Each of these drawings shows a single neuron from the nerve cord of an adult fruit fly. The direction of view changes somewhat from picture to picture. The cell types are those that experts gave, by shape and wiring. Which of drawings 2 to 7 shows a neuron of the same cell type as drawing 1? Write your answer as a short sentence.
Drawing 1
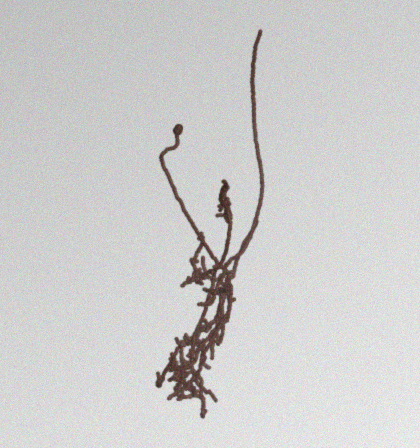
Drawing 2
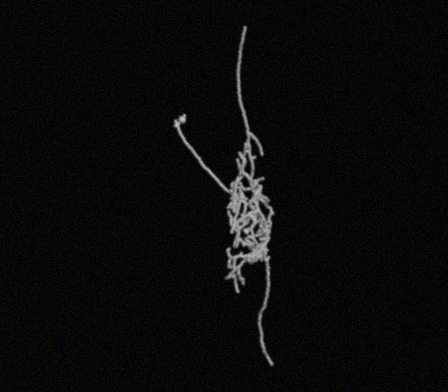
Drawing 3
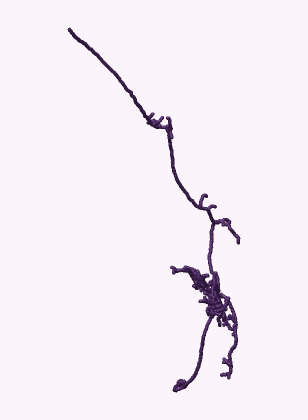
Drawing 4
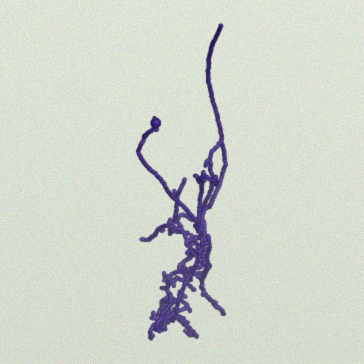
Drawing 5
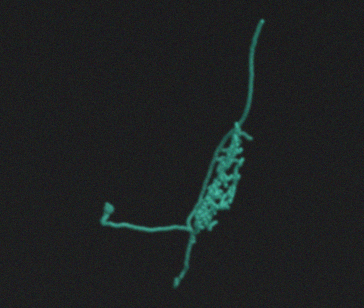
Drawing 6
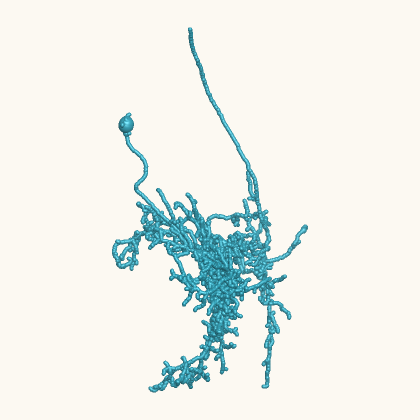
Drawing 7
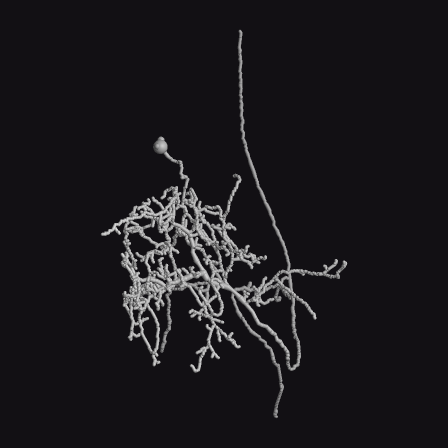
Drawing 4 is of the same cell type.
